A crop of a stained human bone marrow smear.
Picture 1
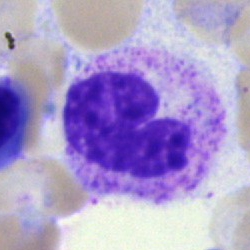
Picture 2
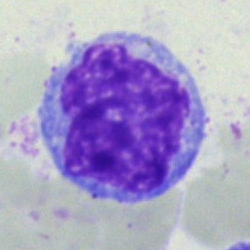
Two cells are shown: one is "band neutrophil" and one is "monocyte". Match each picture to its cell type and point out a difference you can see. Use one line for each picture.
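Picture 1: band neutrophil. Fine purple-pink granules are scattered throughout the cytoplasm.
Picture 2: monocyte. No distinct granules are seen in the cytoplasm.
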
